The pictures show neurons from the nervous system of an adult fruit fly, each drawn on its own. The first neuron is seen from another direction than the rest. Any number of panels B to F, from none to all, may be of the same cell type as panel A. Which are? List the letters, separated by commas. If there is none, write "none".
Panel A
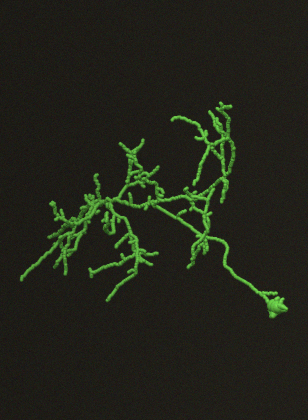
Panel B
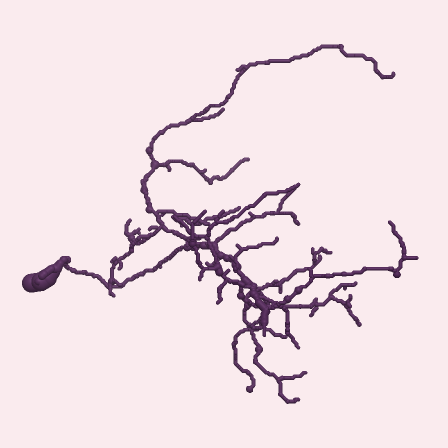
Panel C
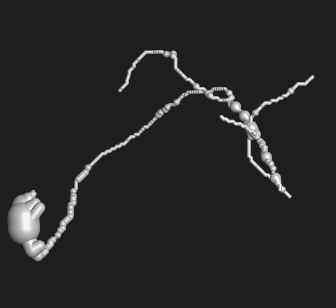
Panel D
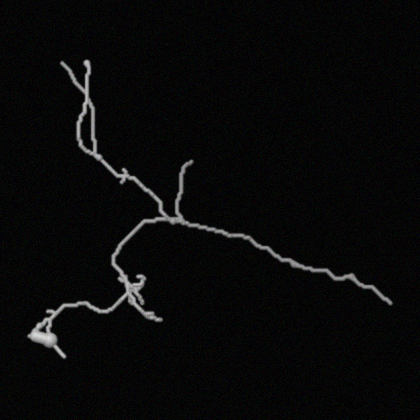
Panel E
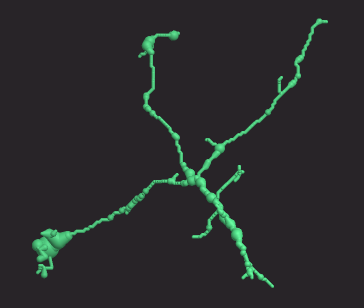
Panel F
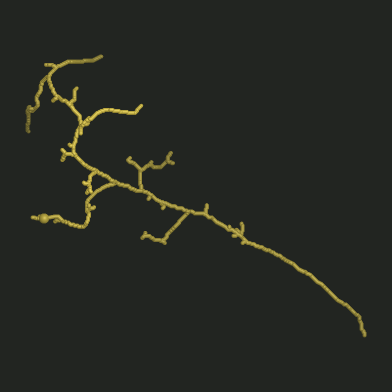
D, F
